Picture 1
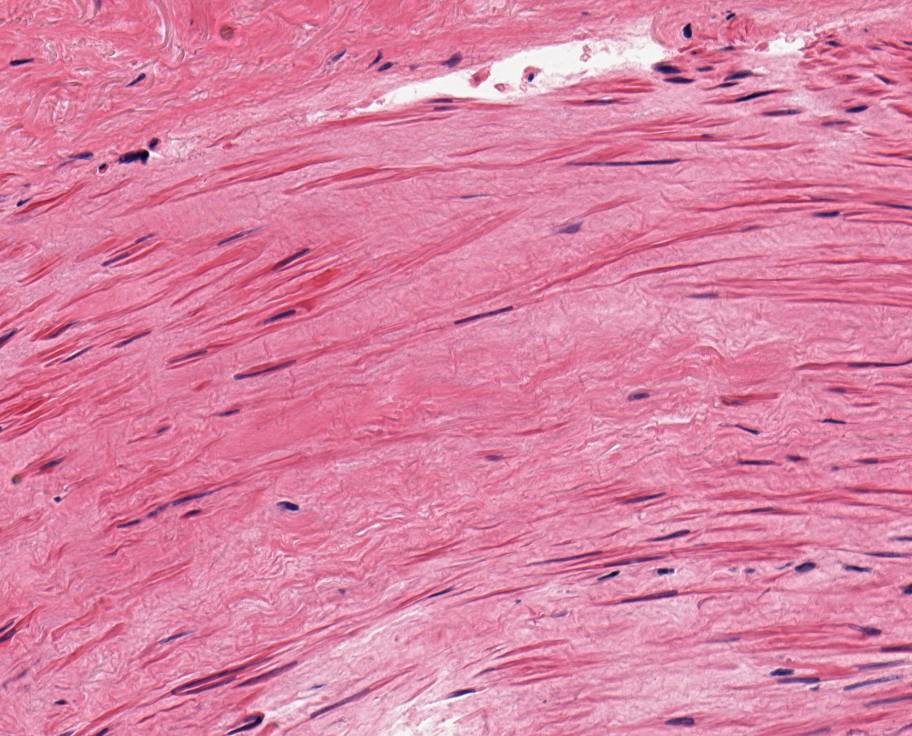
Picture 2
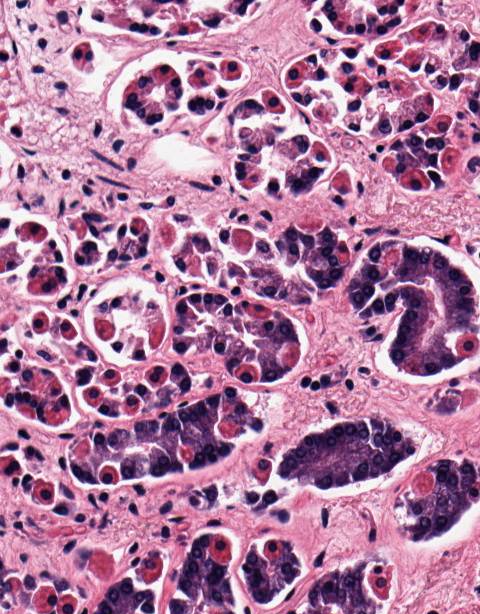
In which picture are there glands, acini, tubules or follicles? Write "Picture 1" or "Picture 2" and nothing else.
Picture 2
